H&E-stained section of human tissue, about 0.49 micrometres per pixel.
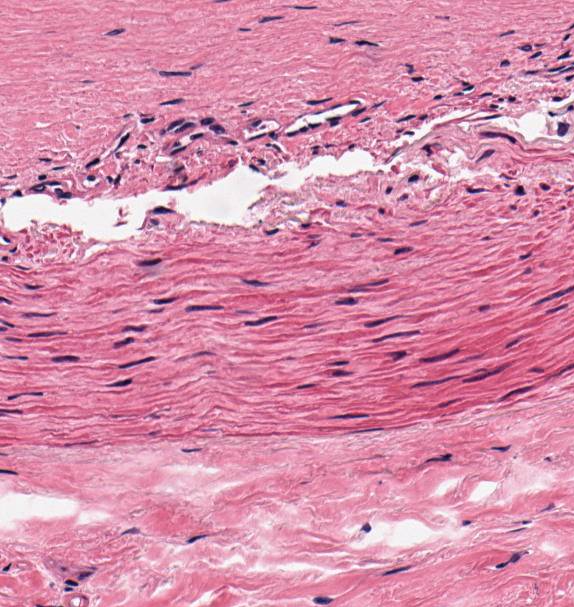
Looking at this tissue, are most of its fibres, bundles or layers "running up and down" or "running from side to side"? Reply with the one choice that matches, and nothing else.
Running from side to side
